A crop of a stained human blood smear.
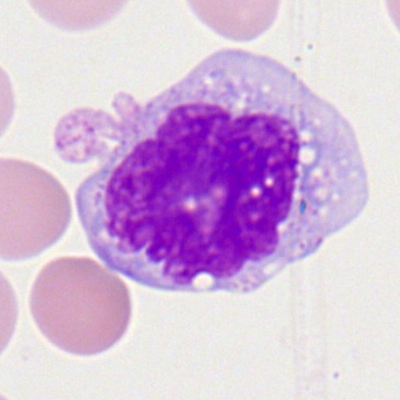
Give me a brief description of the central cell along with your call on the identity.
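The outline here isn't round; it's irregular. The nucleus is large and folded, its edge marked by irregular indentations. Around it I see a fair rim of pale grey-blue cytoplasm, holding fine, faint pinkish-purple granules. The cell is a monocyte.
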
